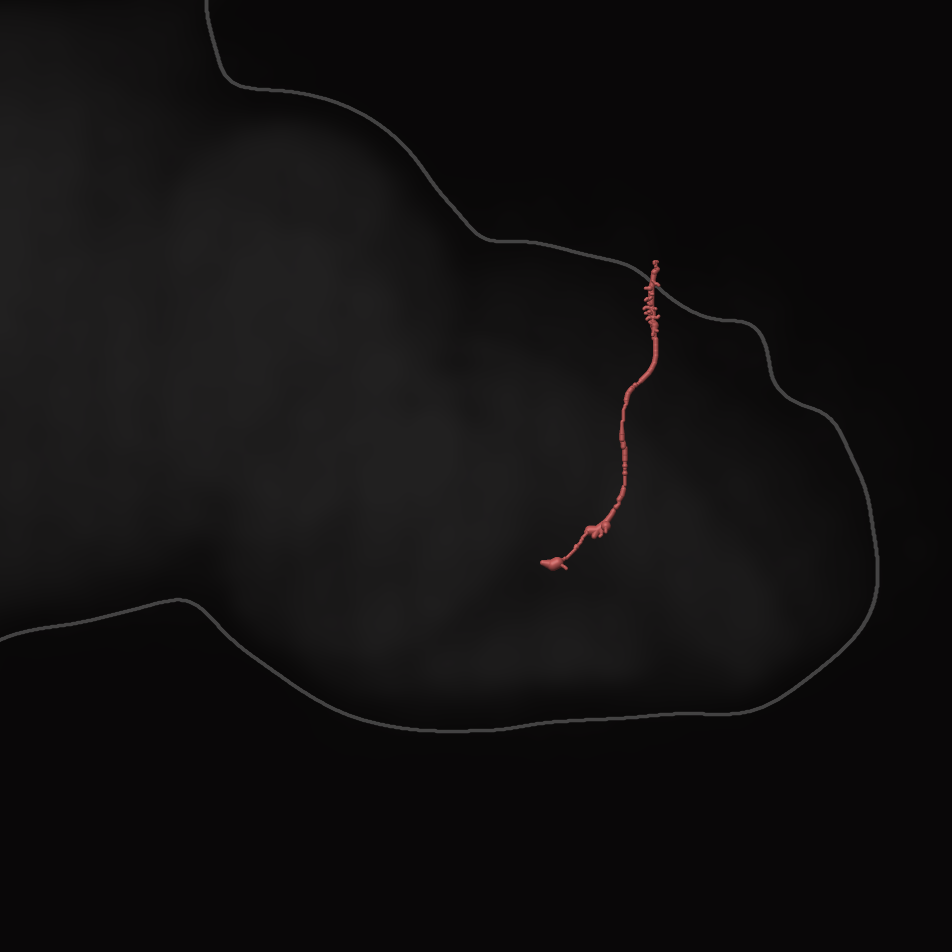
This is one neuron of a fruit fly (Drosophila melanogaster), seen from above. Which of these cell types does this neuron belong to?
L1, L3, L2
L1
